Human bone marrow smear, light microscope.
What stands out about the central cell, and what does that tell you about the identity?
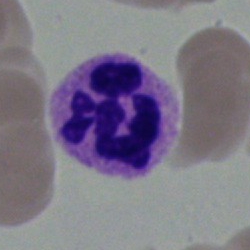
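Roughly round in outline, this cell has dark purple, densely clumped chromatin. No vacuoles are seen in the cytoplasm. It is a segmented neutrophil.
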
